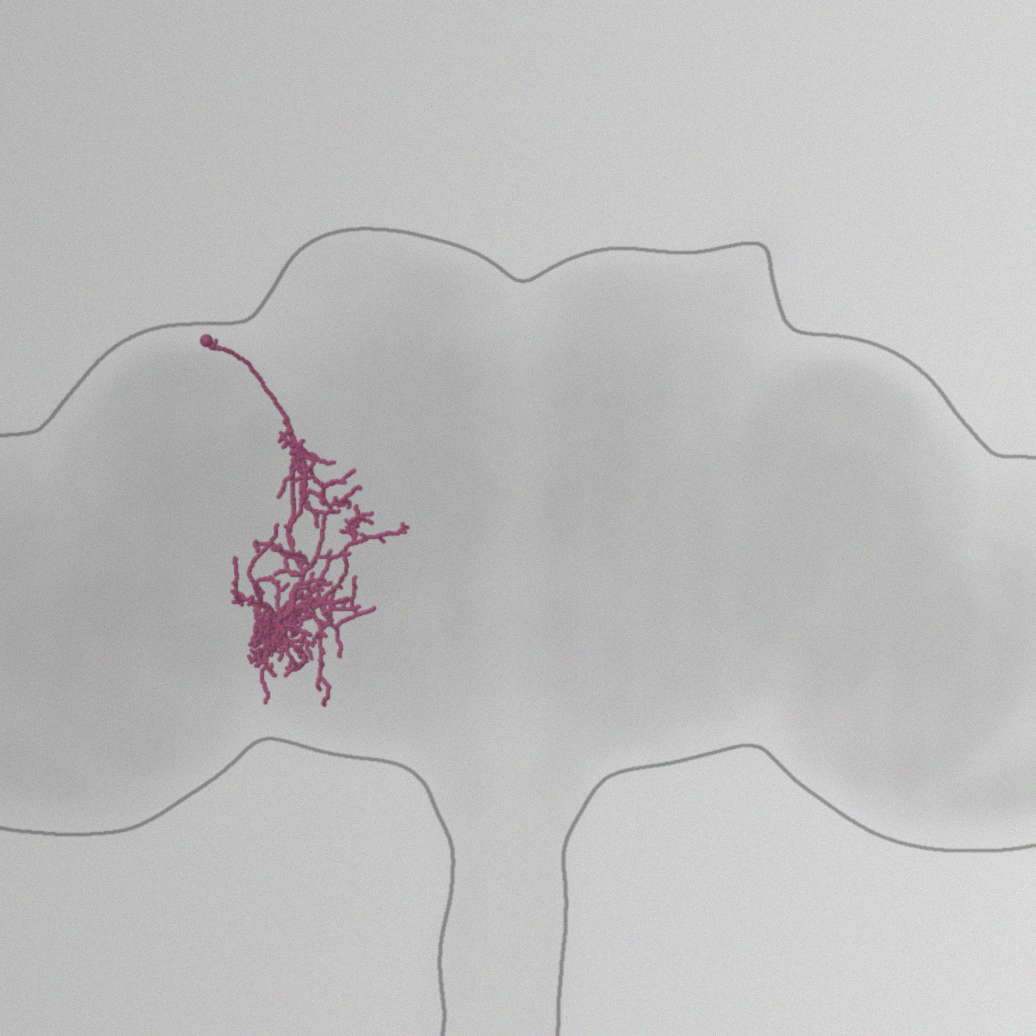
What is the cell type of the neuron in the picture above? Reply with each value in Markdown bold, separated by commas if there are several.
**PLP018**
